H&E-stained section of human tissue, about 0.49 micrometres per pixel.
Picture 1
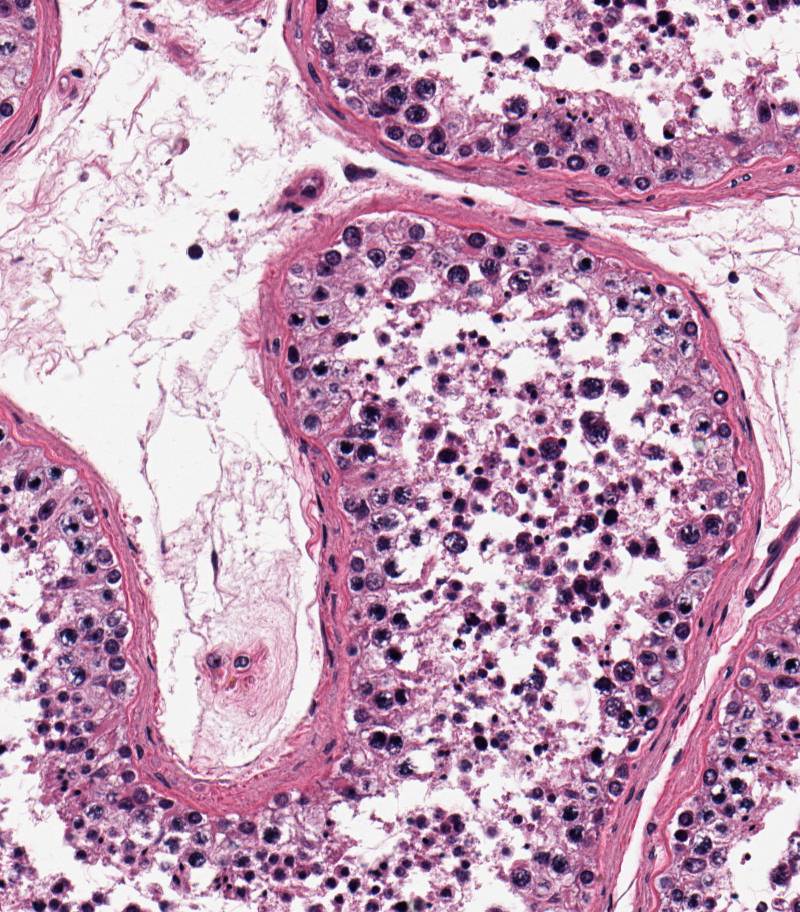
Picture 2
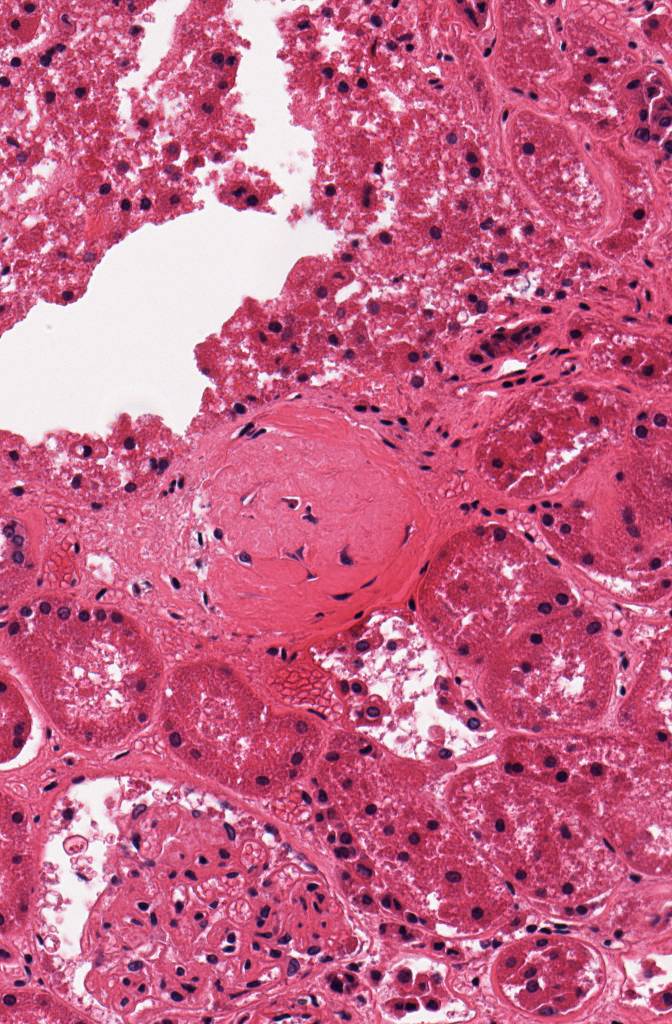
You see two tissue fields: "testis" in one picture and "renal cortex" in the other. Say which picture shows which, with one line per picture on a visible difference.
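Picture 1 shows tissue from the testis. The tubules are lined by a stratified epithelium several cells deep, running from the wall towards the centre.
Picture 2 shows tissue from the renal cortex. The tubules are lined by a single layer of cuboidal to low columnar cells with abundant granular eosinophilic cytoplasm.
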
